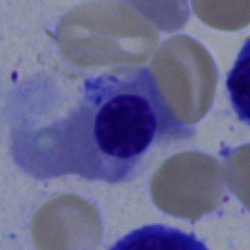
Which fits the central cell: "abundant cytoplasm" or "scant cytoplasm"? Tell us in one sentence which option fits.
There is abundant cytoplasm around the nucleus of this cell.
